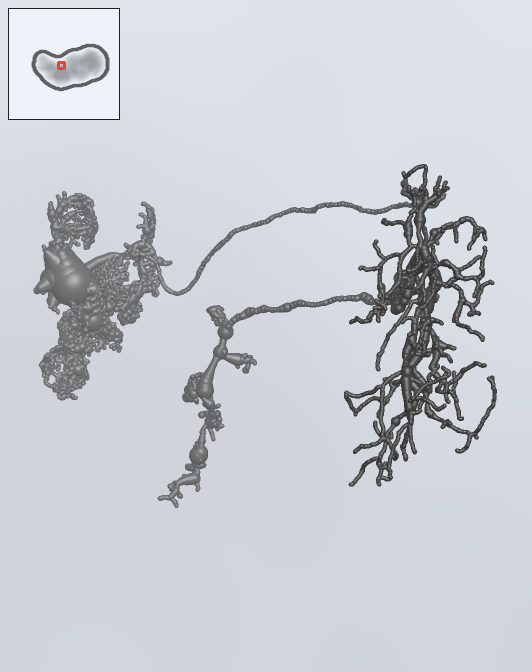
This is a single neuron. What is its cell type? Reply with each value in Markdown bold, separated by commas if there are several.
**T4c**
